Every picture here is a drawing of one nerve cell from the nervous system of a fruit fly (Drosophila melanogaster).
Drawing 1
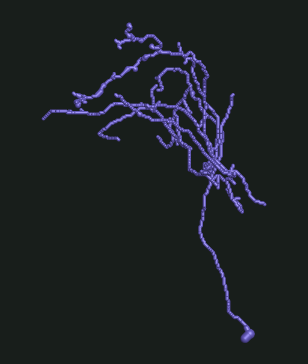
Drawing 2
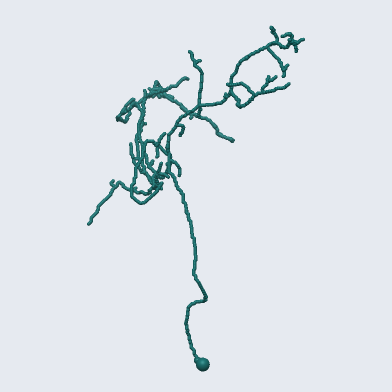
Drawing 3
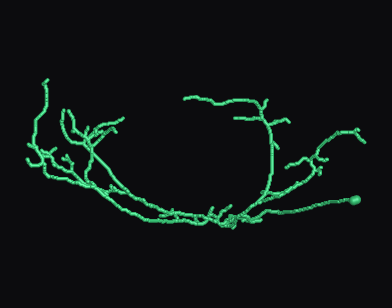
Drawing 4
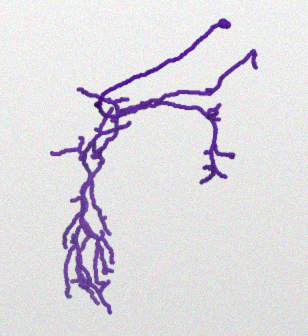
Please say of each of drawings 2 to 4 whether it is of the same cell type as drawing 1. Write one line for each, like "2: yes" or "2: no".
2: yes
3: no
4: no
